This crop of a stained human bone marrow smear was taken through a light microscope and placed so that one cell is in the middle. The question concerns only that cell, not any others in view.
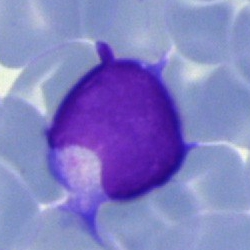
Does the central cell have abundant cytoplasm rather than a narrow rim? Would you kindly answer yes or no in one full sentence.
No, in this cell the cytoplasm is scant.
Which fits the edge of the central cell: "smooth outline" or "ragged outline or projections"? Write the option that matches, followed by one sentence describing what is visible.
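Ragged outline or projections. A small blunt knob projects from the top of the cell.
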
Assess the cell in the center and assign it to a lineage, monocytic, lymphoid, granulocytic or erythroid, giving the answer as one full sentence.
The cell at the middle of this crop is assigned to the lymphoid lineage.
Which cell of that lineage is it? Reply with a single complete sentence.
Standing at the centre of this crop is a lymphocyte.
